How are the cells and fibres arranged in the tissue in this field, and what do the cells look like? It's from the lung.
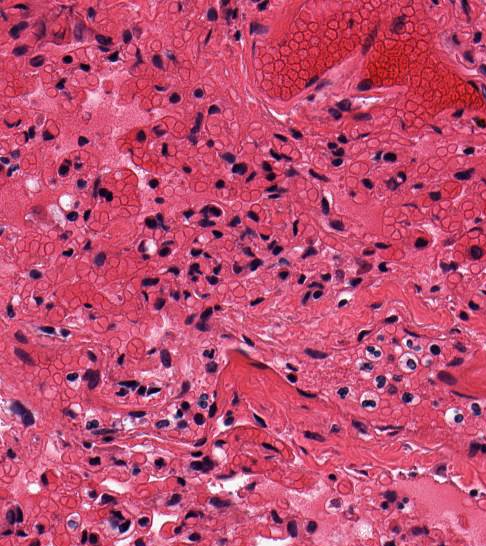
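In the upper right of this field lies the most compact, solid mass of packed red blood cells. Toward the lower right, a small group of round cells can be seen, each with a clear halo surrounding a dark central body. Across the middle, pale pink, wispy fibrillary material occupies the spaces between the cells and the red blood cells. No fat cells are present in the field.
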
